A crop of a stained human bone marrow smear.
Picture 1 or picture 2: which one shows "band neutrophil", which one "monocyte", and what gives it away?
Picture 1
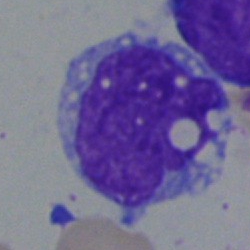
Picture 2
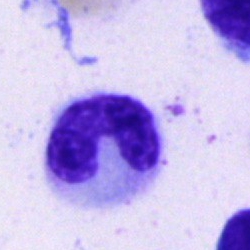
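Picture 2 shows the band neutrophil, and picture 1 shows the monocyte. Point one, the edge: ragged and irregular on the monocyte's right side, round and smooth all round the band neutrophil. Point two, the nucleus: in the monocyte it is large, fills most of the cell and has a notched, indented right border; in the band neutrophil it is bent into a horseshoe that opens downward.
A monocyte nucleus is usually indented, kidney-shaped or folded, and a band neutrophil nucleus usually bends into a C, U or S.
Point three, the chromatin: finely textured purple without dense dark clumps in the monocyte; dark purple, coarsely clumped and without nucleoli in the band neutrophil.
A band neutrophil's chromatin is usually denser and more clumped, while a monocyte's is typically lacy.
Point four, the cytoplasm: the monocyte has one large round clear vacuole at the right edge of its nucleus and several small ones along the upper left border, while the band neutrophil's cytoplasm is pale lilac-blue and has no vacuoles.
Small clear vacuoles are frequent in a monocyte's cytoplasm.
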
